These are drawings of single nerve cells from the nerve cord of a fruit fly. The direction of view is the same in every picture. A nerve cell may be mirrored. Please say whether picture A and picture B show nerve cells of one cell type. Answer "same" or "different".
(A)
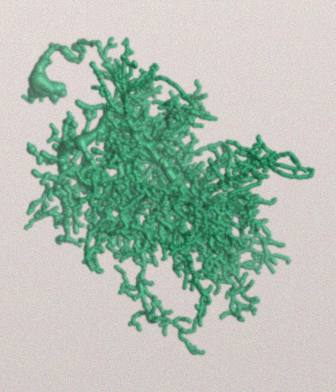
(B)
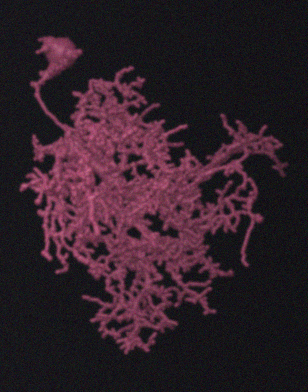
same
